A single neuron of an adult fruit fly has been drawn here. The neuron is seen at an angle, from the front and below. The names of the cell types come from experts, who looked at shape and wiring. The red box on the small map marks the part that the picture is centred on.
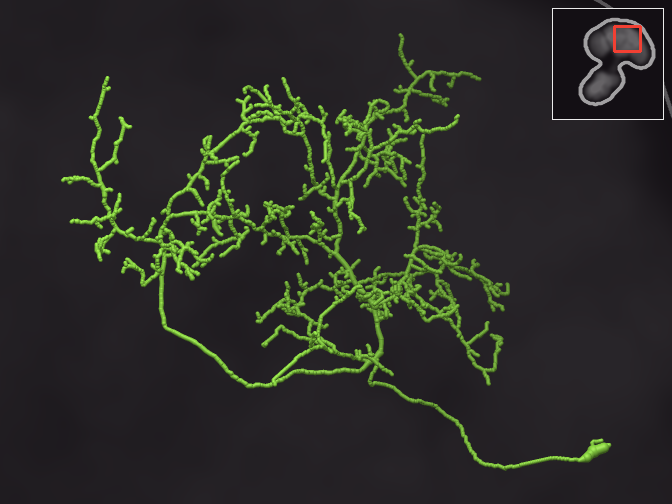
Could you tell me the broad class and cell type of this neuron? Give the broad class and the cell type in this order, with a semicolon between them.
central-brain intrinsic neuron; CB0633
